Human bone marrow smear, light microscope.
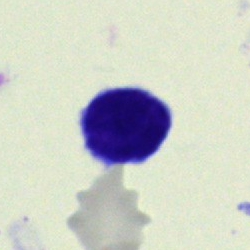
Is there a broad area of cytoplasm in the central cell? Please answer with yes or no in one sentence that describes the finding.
No, rather than abundant, the cytoplasm of the cell is scant.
